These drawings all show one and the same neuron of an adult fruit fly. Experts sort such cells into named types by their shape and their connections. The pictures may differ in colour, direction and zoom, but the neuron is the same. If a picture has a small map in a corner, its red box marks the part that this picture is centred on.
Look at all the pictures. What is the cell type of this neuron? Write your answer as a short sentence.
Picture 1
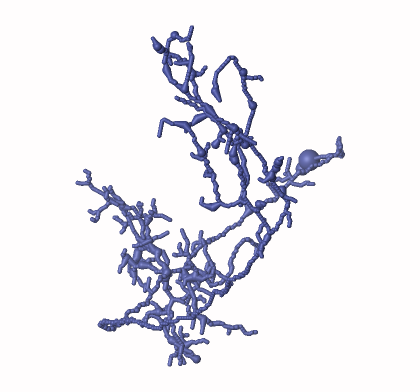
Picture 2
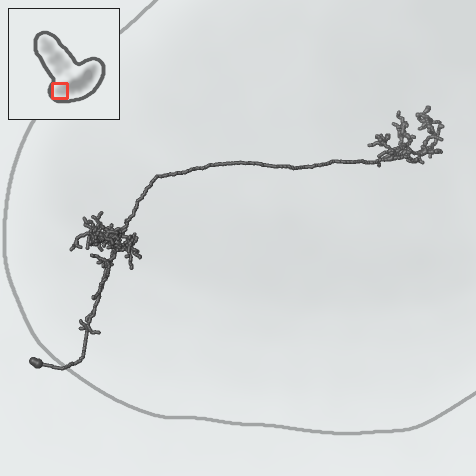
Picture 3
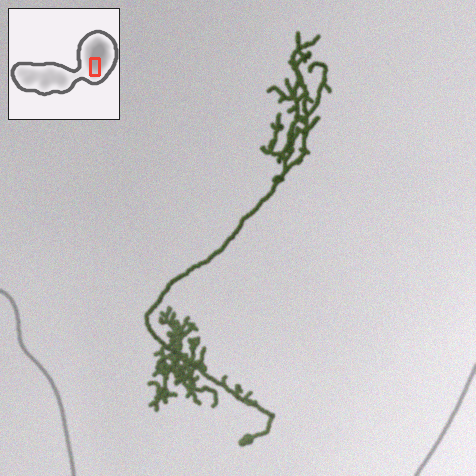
The cell type is Tm31.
